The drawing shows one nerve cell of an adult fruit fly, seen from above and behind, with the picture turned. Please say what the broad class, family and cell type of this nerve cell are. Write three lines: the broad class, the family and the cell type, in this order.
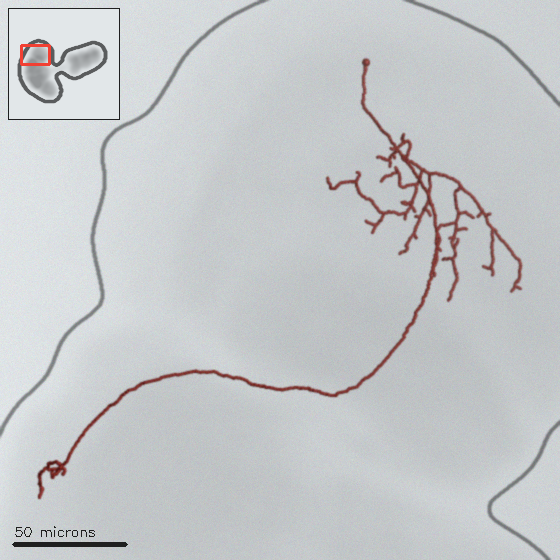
visual projection neuron
MeTu
MeTu4d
